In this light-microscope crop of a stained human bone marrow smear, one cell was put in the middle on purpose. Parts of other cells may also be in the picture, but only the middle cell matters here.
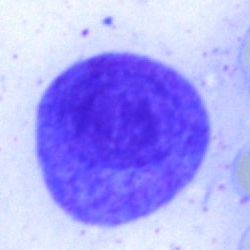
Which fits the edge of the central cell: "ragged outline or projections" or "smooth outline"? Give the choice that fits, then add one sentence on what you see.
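Smooth outline. The cell has a round, smooth outline.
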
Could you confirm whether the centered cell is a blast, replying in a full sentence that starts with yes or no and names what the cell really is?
No, a blast is not what the central cell is; it is a promyelocyte.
